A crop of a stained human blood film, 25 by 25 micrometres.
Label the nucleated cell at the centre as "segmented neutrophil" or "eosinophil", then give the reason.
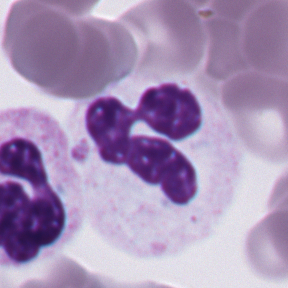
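I'd call this a segmented neutrophil. What settles it for me is the granules in the cytoplasm: fine and faint, pinkish in tone.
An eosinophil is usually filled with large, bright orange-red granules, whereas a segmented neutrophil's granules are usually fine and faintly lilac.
Otherwise I see a roughly round, smooth outline, dark purple, densely clumped chromatin and plentiful pale pink-lilac cytoplasm.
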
